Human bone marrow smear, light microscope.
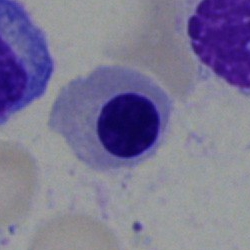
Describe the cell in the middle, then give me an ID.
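Start with the nucleus: it sits off-centre, pushed toward the right side, and its dense chromatin stains very dark purple. Around it lies a moderate rim of pale greyish-blue cytoplasm, and the outline is irregular rather than smoothly round. This is an erythroblast.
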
